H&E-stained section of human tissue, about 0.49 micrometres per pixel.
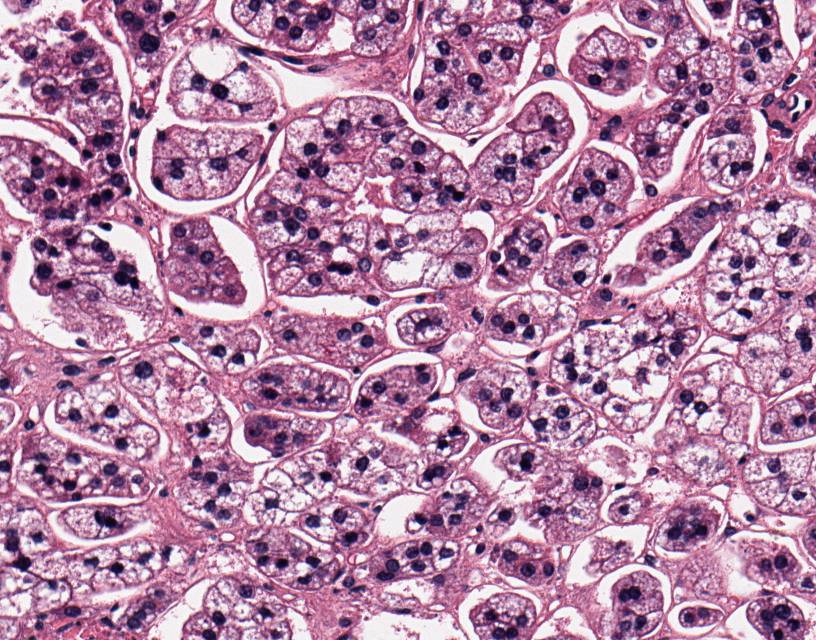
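Adrenal gland. Cells lie in rounded nests and short cords separated by thin partitions throughout the field. Most have abundant, finely vacuolated, bubbly pale cytoplasm; a scattered minority of nests have more compact, pinker cytoplasm. Nuclei are round, dark and fairly uniform, usually central.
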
